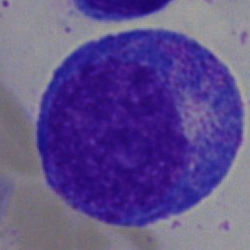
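Promyelocyte, stained bone marrow smear. The round cell has deep blue cytoplasm forming a rim that widens on the right, where a paler area lies beside the nucleus. Fine pinkish-purple granules are scattered through the cytoplasm, most visible in that paler area.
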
